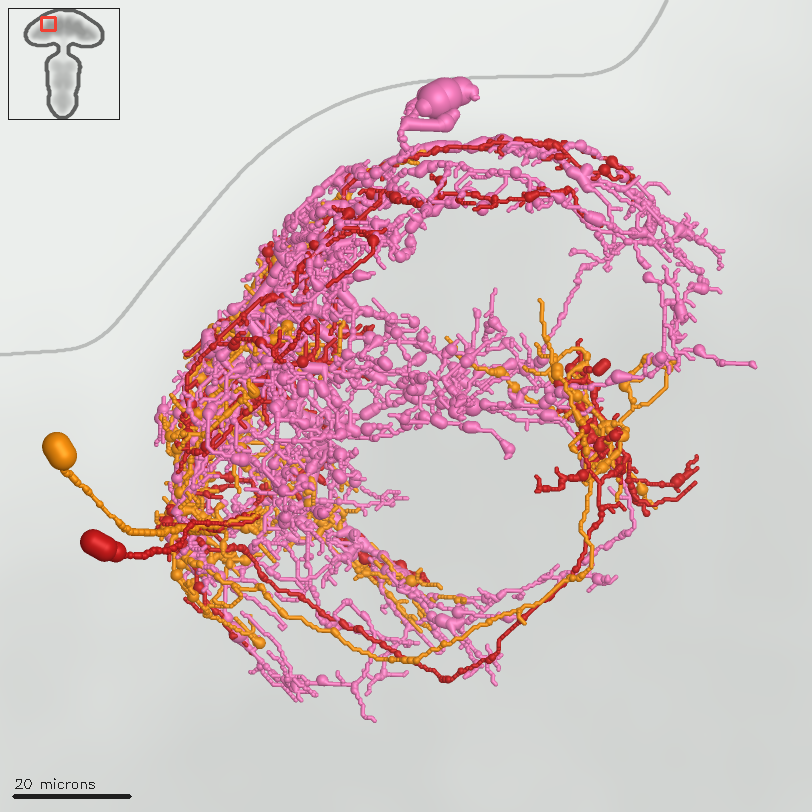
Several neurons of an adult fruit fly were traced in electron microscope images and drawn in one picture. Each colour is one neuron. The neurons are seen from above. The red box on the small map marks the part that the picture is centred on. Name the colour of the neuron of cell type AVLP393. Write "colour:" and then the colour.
colour: orange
